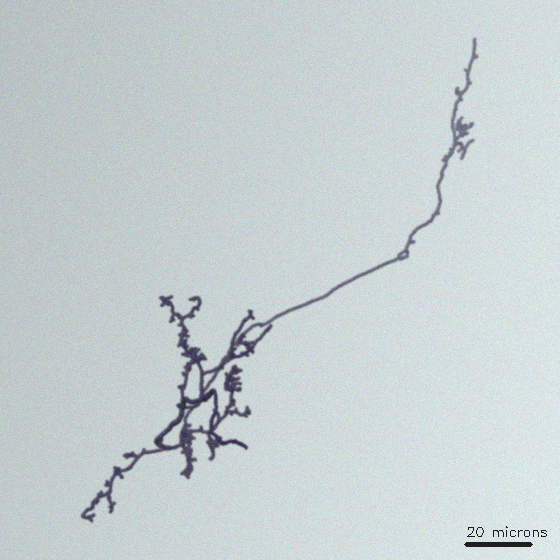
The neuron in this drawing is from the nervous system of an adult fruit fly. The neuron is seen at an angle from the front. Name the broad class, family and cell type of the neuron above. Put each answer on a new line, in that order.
sensory neuron entering the nerve cord
class mechanosensory proprioceptive
SNpp32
